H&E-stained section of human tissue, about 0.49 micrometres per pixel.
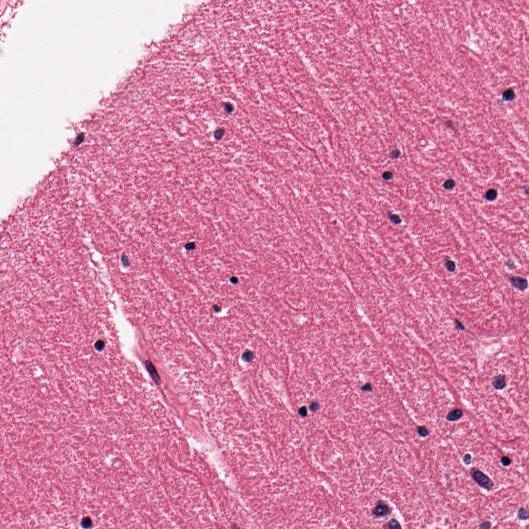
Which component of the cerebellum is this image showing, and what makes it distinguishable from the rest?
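The field shows the molecular layer. Finely fibrillary pink neuropil fills almost all of it. Nuclei are sparse near the edge at upper left, where the corner is empty white space, and more numerous toward the right and lower right.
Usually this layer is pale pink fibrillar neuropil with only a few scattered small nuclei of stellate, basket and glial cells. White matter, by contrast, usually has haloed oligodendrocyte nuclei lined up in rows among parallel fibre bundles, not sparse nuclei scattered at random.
Faint fibre streaks run mostly from upper left toward lower right.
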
